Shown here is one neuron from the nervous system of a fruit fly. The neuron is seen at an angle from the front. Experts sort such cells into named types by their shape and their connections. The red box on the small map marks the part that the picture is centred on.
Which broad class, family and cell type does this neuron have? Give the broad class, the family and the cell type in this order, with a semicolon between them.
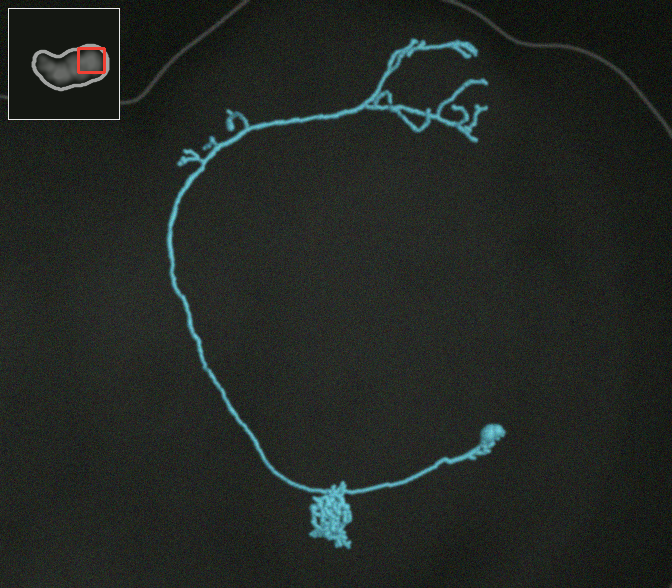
central-brain intrinsic neuron; hemilineage ALl1_ventral; DM5_lPN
